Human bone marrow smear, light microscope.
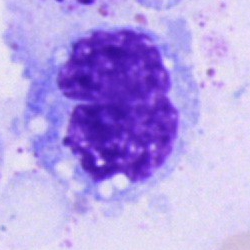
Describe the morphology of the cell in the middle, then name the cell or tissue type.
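Quick look: there's a deep notch on the left side of the nucleus splitting it into upper and lower lobes, and the chromatin is dark purple and coarsely clumped. Cytoplasm's pale greyish-blue, and the irregular outline fades indistinctly into the background. That's a monocyte.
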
